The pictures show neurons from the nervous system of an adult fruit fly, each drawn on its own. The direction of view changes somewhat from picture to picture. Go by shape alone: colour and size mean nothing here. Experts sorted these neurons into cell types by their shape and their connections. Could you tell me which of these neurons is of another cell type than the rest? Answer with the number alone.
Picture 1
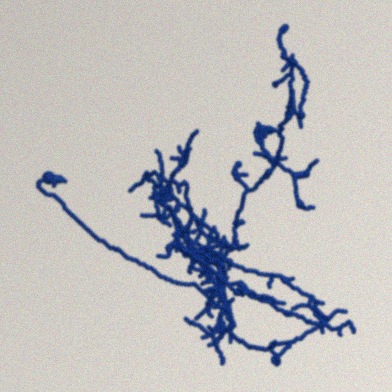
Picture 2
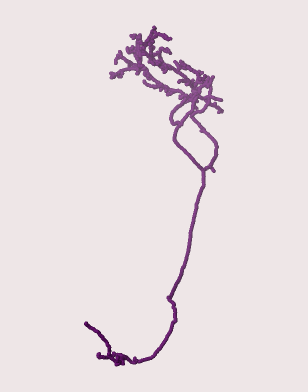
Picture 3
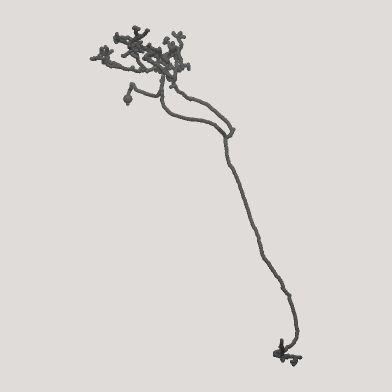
1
